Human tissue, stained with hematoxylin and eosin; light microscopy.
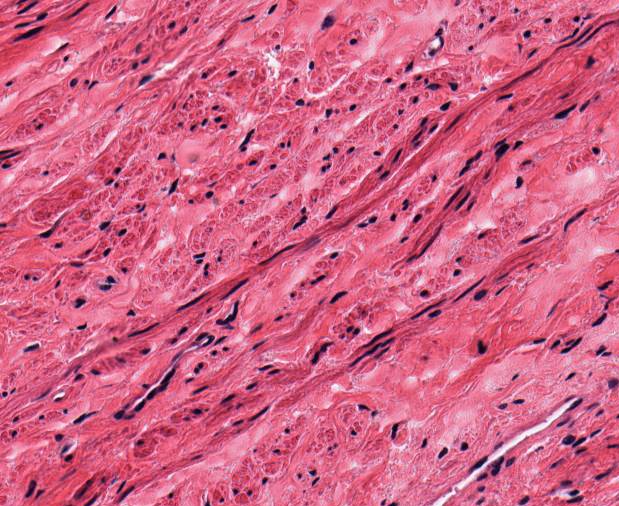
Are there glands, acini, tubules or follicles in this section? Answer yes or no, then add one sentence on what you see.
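No. No epithelium or glands are present anywhere in the field.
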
